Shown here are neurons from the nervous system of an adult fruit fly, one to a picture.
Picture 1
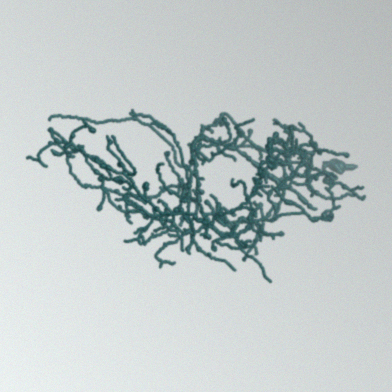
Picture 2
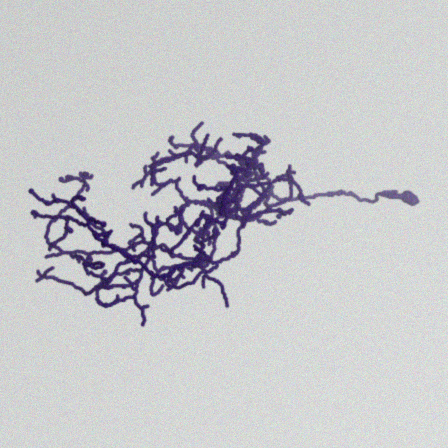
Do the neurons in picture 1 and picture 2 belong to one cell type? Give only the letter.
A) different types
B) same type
B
